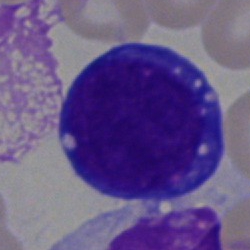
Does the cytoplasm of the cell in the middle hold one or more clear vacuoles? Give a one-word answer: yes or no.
Yes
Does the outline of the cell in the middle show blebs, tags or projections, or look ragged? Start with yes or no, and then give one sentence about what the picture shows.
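No. The cell outline is round and smooth.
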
